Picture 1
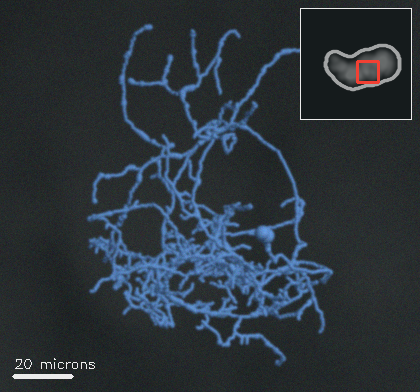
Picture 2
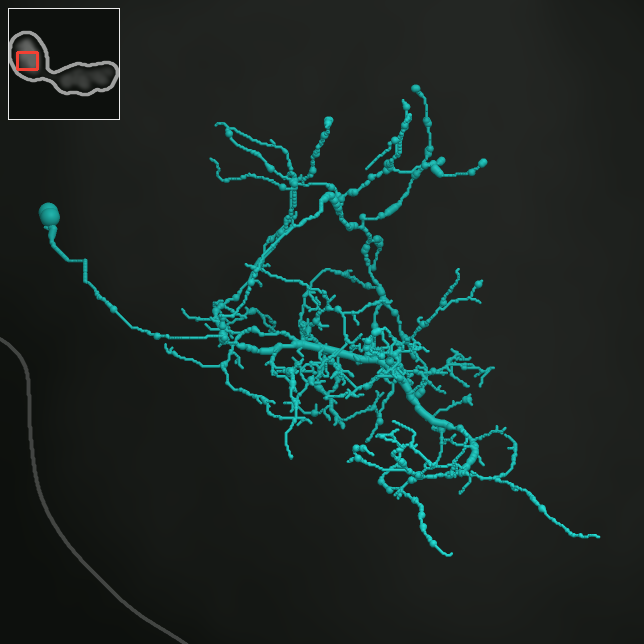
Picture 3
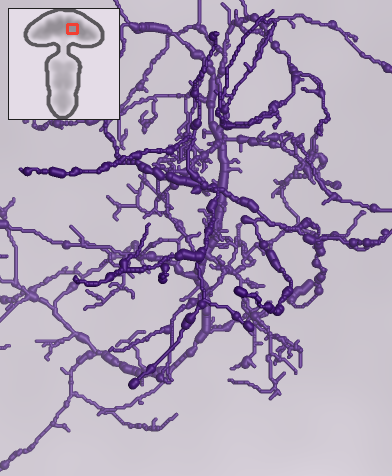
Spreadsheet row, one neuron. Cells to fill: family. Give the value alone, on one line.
hemilineage ALl1_ventral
